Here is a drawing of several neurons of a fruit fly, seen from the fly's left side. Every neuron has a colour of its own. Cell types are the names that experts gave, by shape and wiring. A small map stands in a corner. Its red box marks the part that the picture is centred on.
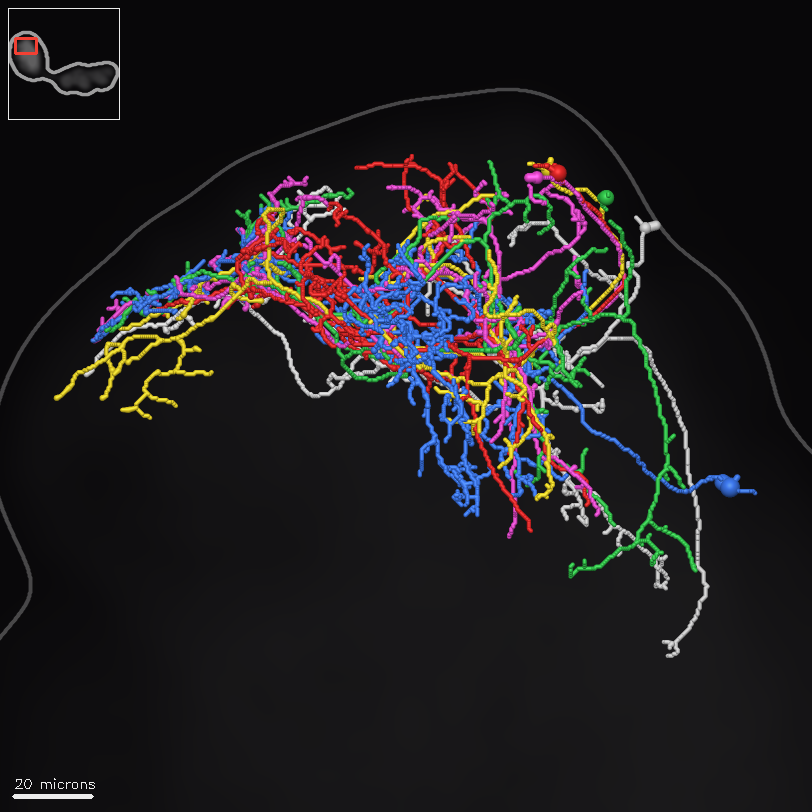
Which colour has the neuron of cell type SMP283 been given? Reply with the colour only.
magenta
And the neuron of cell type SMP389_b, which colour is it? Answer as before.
blue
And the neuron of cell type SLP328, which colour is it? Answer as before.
red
